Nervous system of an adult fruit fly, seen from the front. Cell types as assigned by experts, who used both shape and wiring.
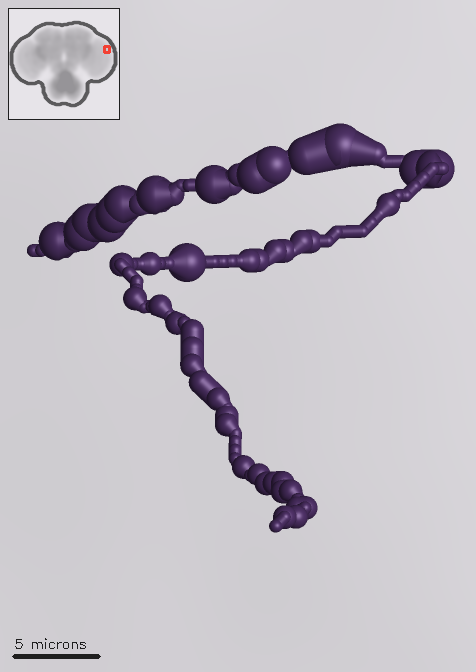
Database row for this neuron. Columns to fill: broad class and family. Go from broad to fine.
photoreceptor or other optic-lobe sensory neuron; class visual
